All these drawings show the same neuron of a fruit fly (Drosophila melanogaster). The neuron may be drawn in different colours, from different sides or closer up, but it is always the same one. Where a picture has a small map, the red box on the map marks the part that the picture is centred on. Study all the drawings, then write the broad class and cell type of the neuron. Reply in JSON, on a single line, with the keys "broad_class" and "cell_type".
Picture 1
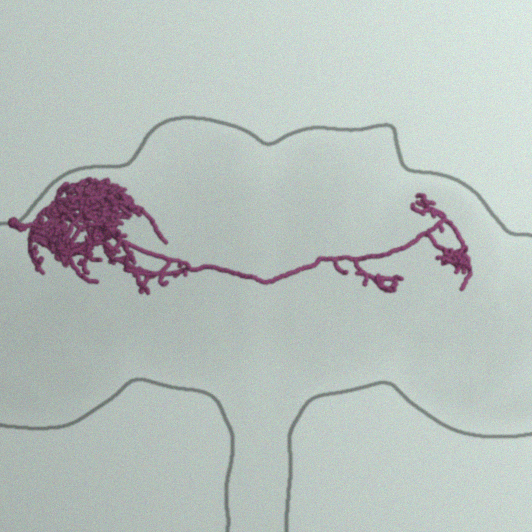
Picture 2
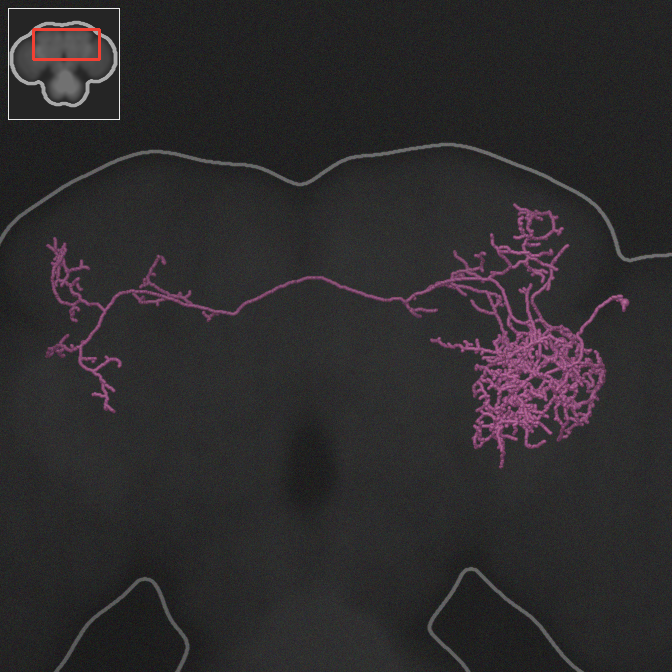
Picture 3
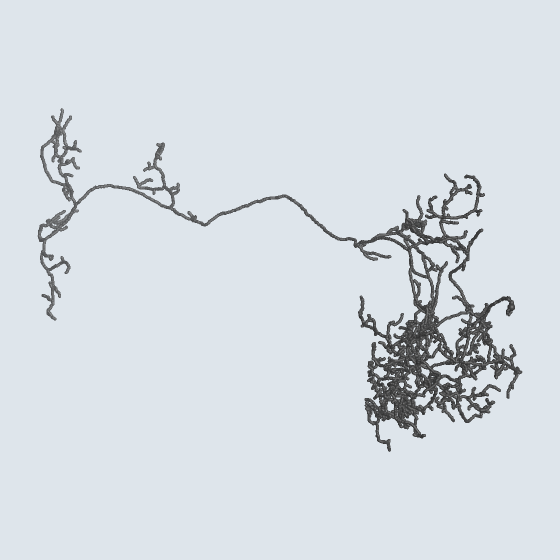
{"broad_class": "central-brain intrinsic neuron", "cell_type": "AVLP595"}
